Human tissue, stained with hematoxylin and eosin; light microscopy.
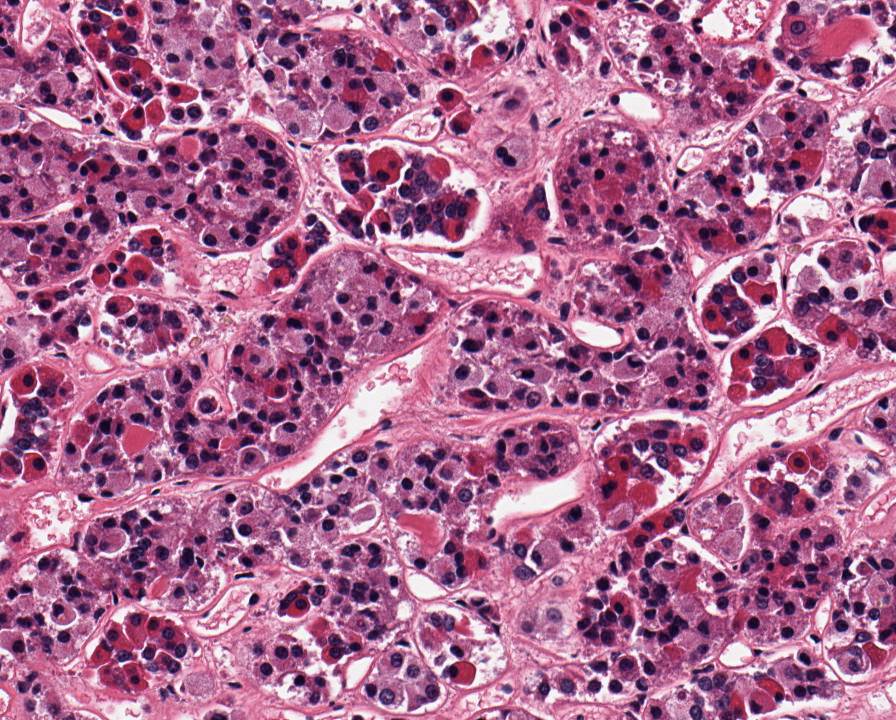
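Pituitary, haematoxylin and eosin stained section: nests containing a mixture of cell types rather than one uniform cell. Scattered cells have bright red, densely eosinophilic cytoplasm, while many others have purplish, finely granular cytoplasm. The nuclei are round, dark and fairly uniform in size.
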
